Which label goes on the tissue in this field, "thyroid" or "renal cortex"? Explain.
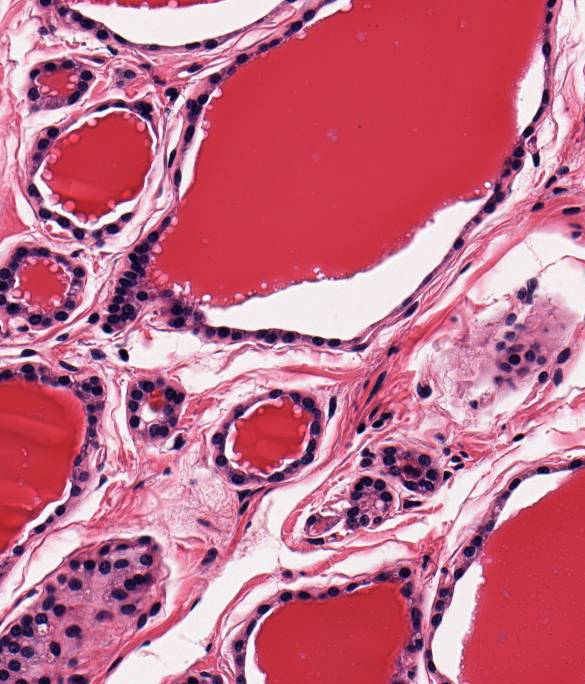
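Thyroid. Closed round to oval follicles of widely varying size; largest at top centre and along right and lower edges. Lumens filled with homogeneous, deeply eosinophilic red-pink colloid. Single lining layer of flattened to low cuboidal cells, small dark nuclei.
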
